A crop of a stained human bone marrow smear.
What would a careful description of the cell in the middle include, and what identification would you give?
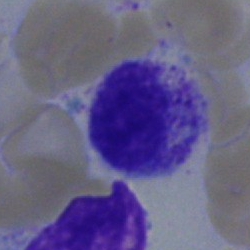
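It's a bit out of focus, but the outline is round. Toward the right edge the granules sit looser, with paler gaps between them, and a few loose dark purple granules lie outside the cell, just above its upper edge. It's a myelocyte.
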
